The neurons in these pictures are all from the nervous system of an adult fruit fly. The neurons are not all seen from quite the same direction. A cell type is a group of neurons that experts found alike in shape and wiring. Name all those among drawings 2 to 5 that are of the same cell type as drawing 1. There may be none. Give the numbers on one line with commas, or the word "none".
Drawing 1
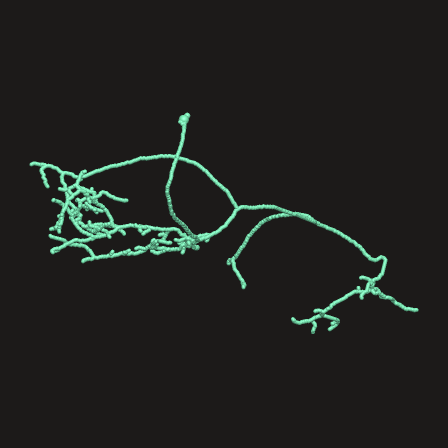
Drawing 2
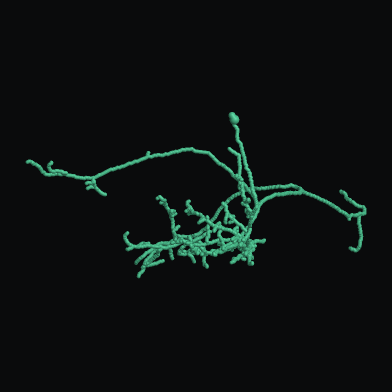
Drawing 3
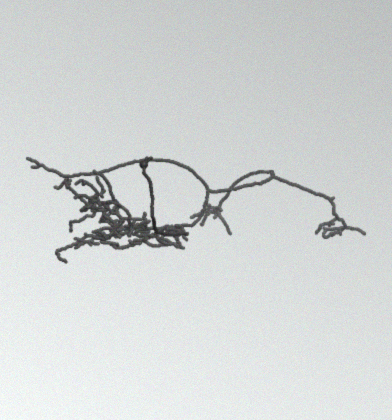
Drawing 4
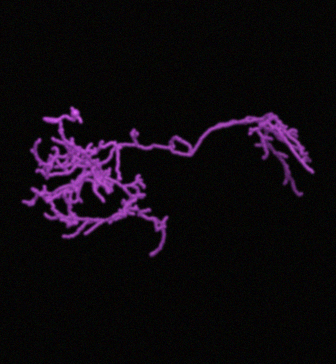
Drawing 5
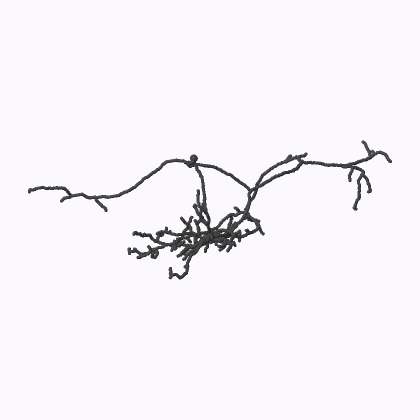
3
